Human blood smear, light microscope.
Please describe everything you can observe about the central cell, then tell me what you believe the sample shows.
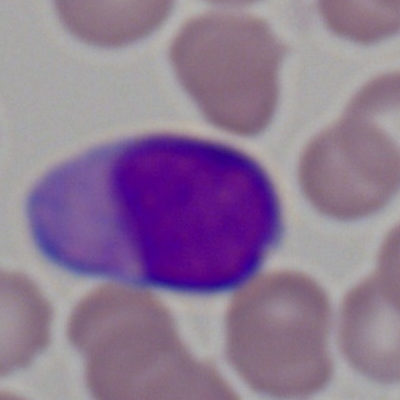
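Oval cell, longer left to right than top to bottom. Cytoplasm a pale lilac-blue region on the left side. Deeper blue along its outer edge than near the nucleus. No vacuoles. Central cell: myeloblast.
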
